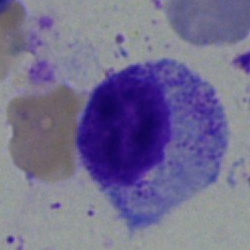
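Myelocyte: I'd describe a roughly round cell with a smooth outline. The nucleus sits off-centre toward the left side, and its chromatin stains deep purple and looks dense. The cytoplasm comes across as pale blue-grey.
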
